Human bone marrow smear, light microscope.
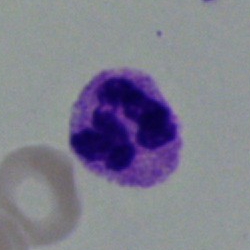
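Segmented neutrophil. The cell is roughly round in outline with a slightly fuzzy edge, and its chromatin is dark purple and densely clumped. Neither nucleoli in the nucleus nor vacuoles in the cytoplasm are seen. Stained human bone marrow smear.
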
